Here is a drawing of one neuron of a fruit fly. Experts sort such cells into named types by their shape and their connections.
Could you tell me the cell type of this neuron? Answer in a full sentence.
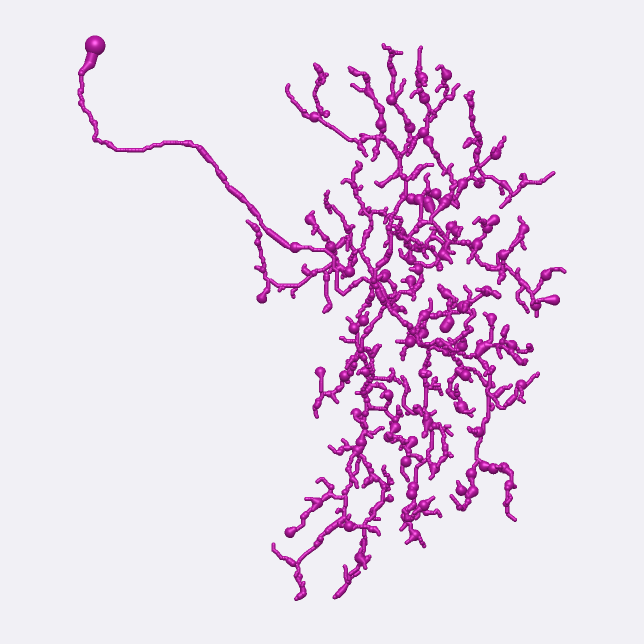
The cell type is Pm6.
